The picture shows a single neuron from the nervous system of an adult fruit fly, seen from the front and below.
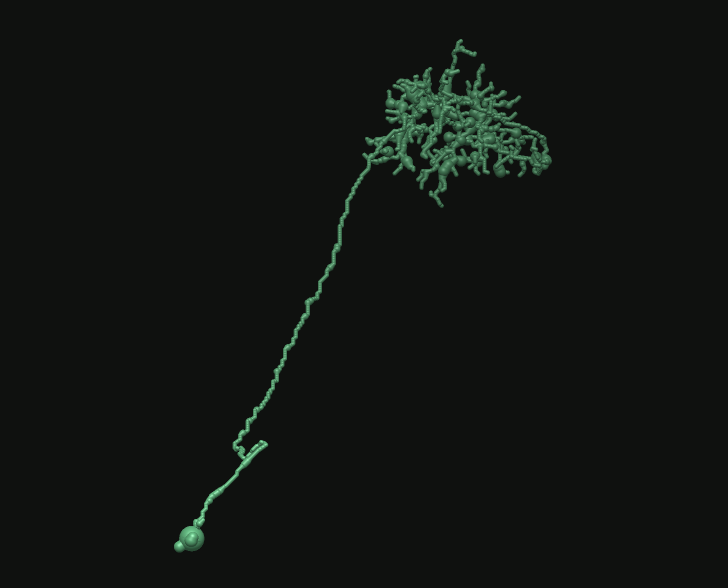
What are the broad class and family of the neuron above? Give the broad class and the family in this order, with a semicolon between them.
optic-lobe intrinsic neuron; Li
